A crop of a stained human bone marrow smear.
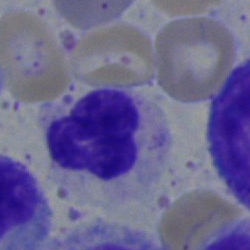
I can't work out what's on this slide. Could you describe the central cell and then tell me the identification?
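Looking first at the nucleus, it sits toward the left side of the cell, and I can see no nucleoli in it. The cytoplasm is pale grey-blue, holding only a few faint purplish granules. So this is a segmented neutrophil.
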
